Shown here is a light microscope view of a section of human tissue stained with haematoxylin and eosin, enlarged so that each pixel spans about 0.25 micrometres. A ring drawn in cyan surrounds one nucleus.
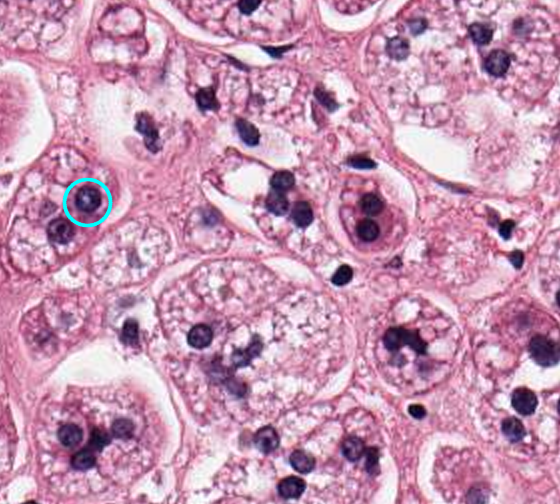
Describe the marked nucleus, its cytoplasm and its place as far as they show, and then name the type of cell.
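The cytoplasm around the nucleus is pale pink and foamy, broken up by many small clear vacuoles separated by thin pink strands. The cell lies within a rounded nest of cells outlined by a thin pink rim, with a second round dark nucleus sitting directly beside its own. This is an adrenal cortical cell.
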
